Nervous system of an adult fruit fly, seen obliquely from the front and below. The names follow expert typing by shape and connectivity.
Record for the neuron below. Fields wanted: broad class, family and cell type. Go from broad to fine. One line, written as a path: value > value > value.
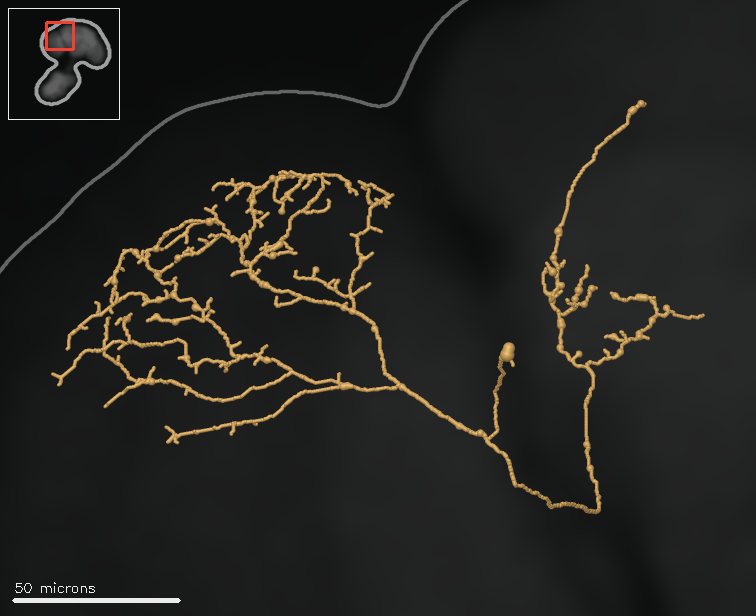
visual projection neuron > MeVP > MeVP31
